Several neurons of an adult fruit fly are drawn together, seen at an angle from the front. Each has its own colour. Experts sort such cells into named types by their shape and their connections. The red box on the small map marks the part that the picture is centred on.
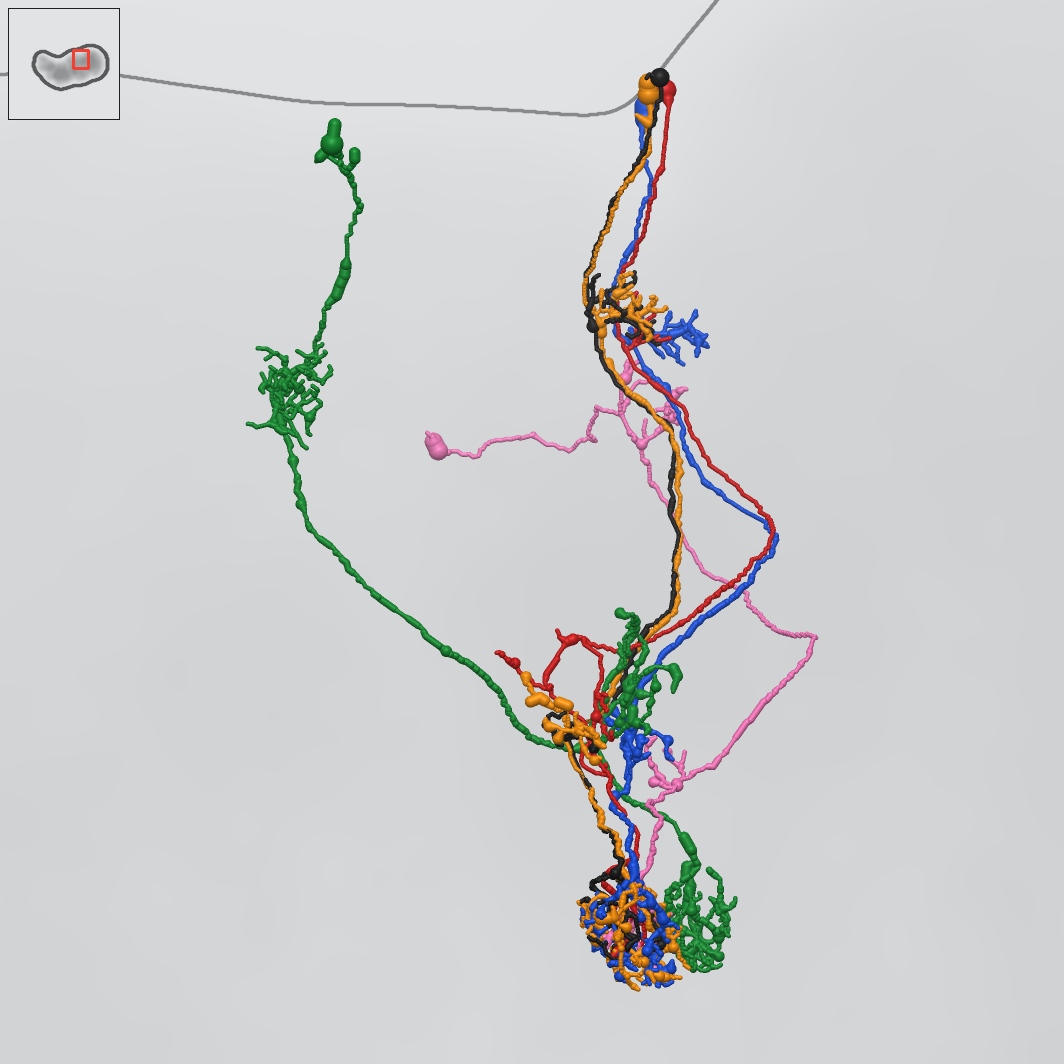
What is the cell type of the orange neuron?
PFNm_a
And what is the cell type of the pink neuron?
PFNp_a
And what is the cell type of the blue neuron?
PFNp_c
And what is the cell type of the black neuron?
PFNp_b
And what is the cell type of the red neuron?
PFNp_d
